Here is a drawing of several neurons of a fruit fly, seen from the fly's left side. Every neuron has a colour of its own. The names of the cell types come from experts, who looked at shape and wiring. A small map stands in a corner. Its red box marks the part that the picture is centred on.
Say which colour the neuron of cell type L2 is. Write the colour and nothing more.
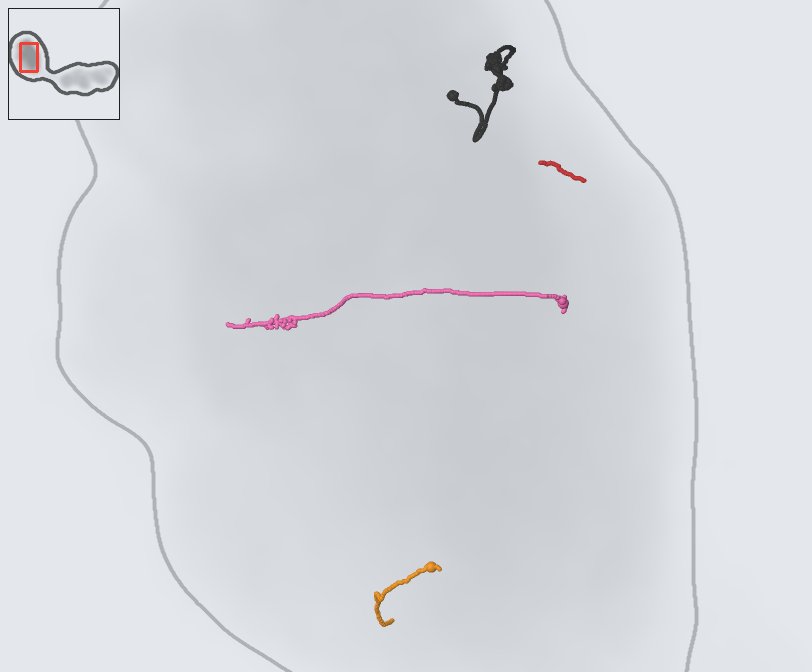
pink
